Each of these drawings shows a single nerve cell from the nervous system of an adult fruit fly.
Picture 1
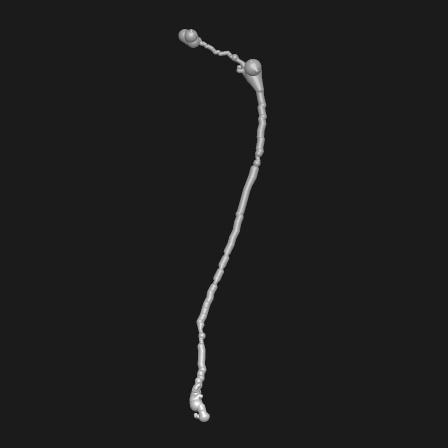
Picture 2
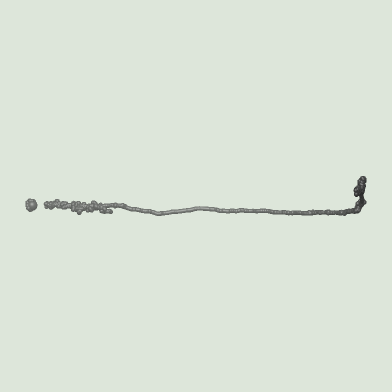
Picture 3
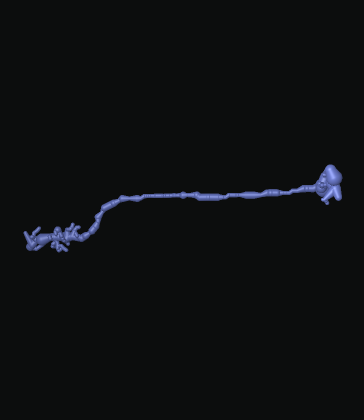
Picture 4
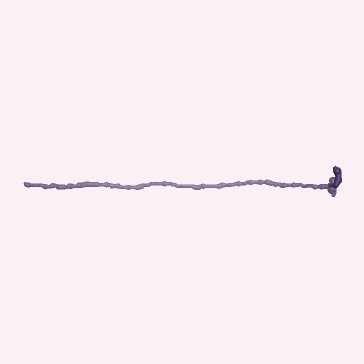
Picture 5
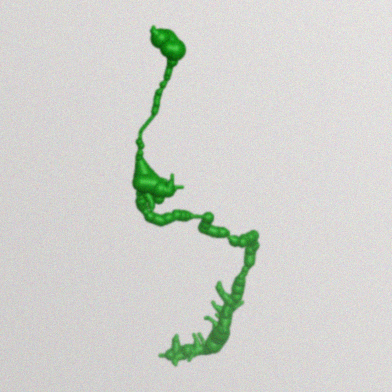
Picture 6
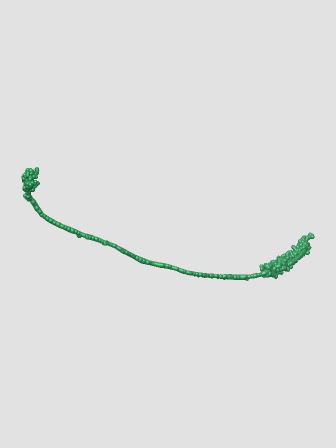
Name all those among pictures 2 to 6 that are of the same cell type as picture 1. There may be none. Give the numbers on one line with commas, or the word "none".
2, 3, 4, 5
